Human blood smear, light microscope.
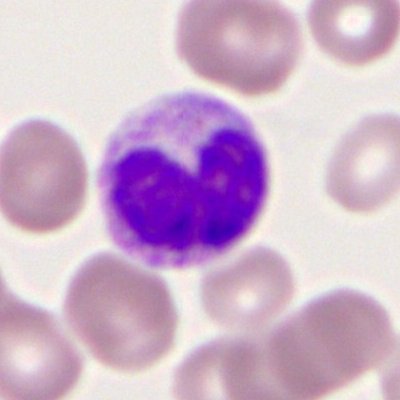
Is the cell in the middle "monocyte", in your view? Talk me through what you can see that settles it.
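Monocyte is not the right name here; this cell is a band neutrophil. Its cytoplasm holds fine pinkish-purple granules.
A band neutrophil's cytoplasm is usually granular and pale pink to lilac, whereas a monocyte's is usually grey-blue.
The chromatin stains a dense dark purple.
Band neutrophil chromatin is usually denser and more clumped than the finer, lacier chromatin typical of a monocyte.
No vacuoles are seen in the cytoplasm.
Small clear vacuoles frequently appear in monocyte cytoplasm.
The nucleus alone leans toward monocyte: it is kidney-shaped, notched in its upper edge.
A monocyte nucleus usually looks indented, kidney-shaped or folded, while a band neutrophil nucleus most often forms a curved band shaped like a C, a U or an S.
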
